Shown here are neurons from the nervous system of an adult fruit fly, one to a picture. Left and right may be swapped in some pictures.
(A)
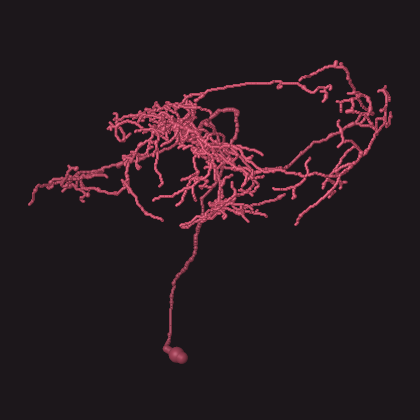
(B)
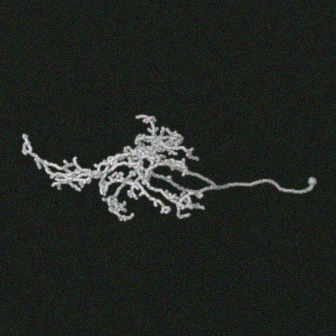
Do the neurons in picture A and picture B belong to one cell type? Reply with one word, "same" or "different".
different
